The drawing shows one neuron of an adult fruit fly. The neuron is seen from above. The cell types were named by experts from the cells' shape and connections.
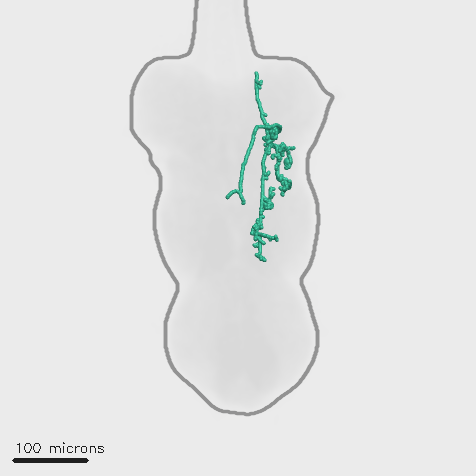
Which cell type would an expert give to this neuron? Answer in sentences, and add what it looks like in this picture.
Its cell type is IN12A035. It is a nerve-cord intrinsic neuron. It lies in the nerve cord. From top to bottom in the picture it spans about 250 microns.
